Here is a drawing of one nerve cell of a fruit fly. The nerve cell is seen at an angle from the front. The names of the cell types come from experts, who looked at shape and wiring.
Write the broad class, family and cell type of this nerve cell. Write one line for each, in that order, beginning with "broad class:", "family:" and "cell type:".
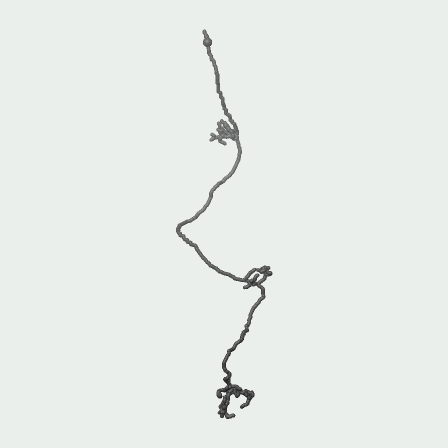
broad class: central-brain intrinsic neuron
family: class CX
cell type: PFNp_c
